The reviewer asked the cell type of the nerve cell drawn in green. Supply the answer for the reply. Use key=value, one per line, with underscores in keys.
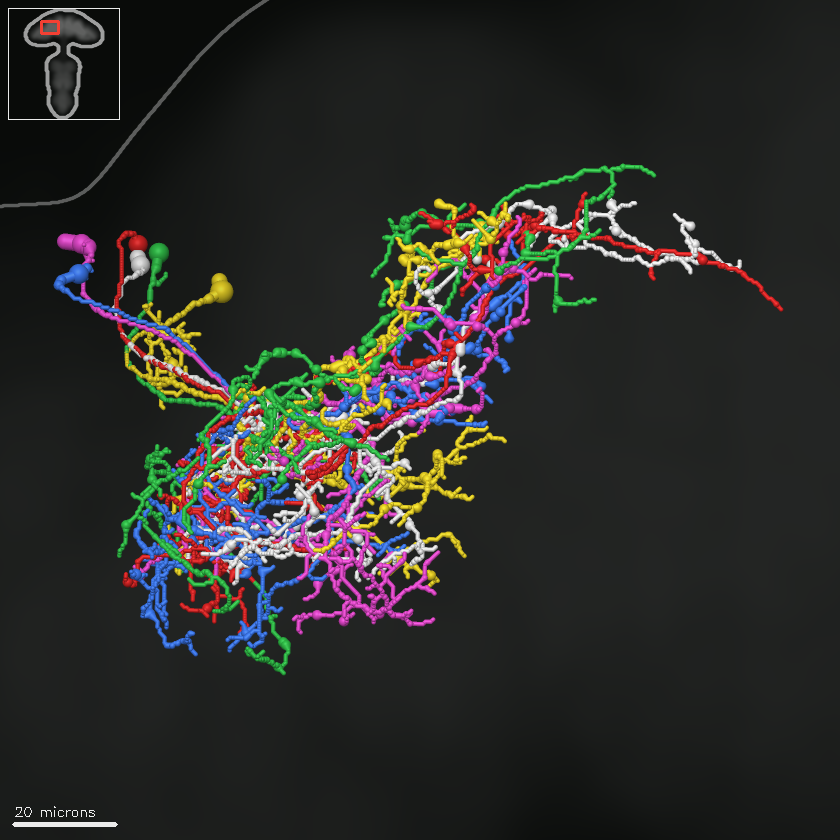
cell_type=LHAV2e4_b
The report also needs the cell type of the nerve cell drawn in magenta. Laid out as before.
cell_type=CB1626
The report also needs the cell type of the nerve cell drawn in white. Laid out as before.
cell_type=LHAV2k9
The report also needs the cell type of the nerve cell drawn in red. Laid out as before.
cell_type=LHAV2k5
